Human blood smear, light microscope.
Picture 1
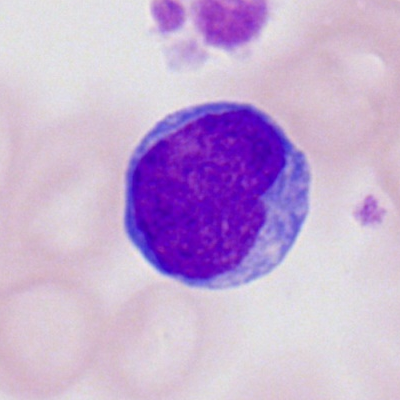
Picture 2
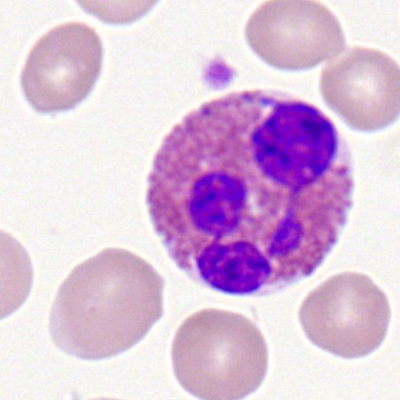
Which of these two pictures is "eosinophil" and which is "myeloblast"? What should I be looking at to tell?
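Myeloblast: picture 1. Eosinophil: picture 2. Myeloblast: round, smooth outline; nucleus fills most of the cell.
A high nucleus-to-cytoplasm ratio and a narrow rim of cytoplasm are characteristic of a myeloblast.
Cytoplasm blue, with a paler area against the nucleus on its right side; no distinct granules.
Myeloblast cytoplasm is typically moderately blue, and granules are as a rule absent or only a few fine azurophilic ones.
Eosinophil: outline also round and smooth; largest nuclear lobe at upper right; chromatin dark purple, coarsely clumped; no nucleoli in the lobes.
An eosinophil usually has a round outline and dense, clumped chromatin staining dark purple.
Cytoplasm packed with coarse pink-orange granules right out to the cell edge.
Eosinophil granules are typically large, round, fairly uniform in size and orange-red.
Picture 1 also has a small purple fragment to the right of the myeloblast, not touching it.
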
